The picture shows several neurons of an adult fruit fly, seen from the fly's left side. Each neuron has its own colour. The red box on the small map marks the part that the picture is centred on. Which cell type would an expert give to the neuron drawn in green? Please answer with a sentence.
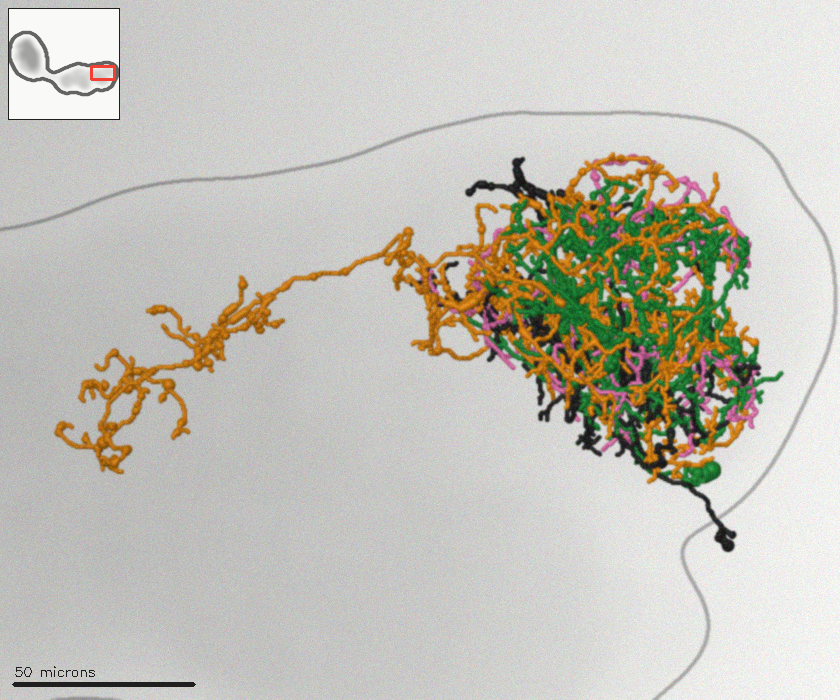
The cell type is IN18B033.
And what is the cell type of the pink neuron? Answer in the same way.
The cell type is INXXX407.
